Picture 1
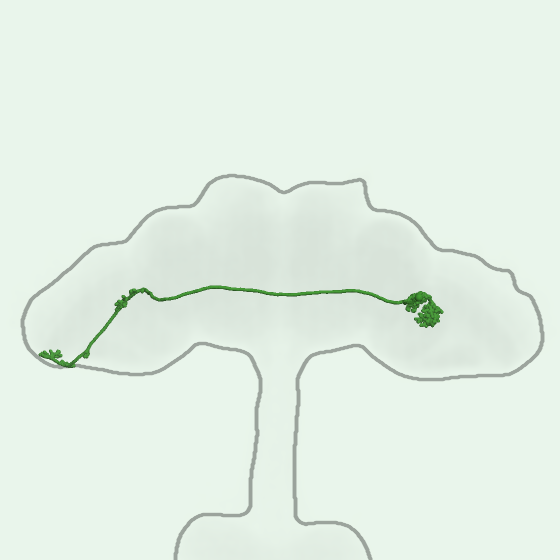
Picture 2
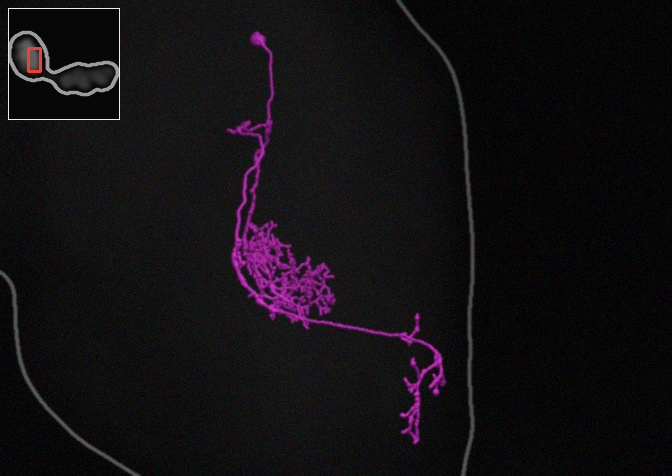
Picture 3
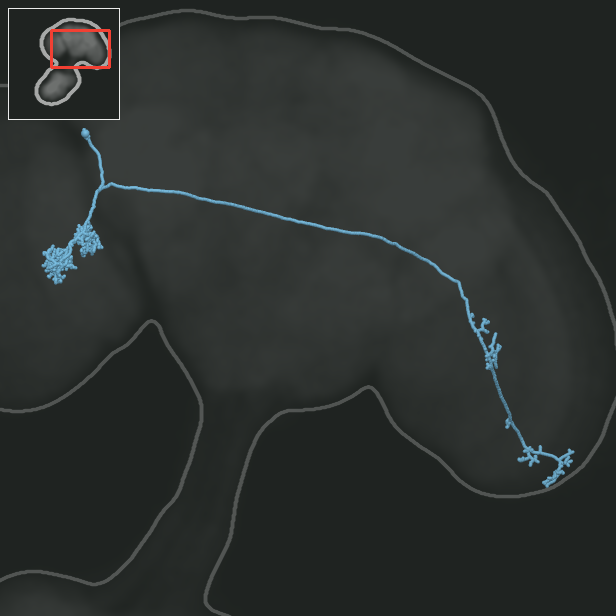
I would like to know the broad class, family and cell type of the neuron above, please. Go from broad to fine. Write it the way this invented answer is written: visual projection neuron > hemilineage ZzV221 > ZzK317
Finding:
optic-lobe intrinsic neuron > hemilineage VPNp1_lateral > LC14b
